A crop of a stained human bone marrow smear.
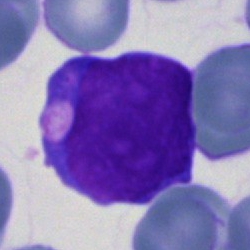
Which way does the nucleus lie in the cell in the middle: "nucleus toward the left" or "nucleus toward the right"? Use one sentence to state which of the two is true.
Toward the left of the nucleus extends most of the cytoplasm.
